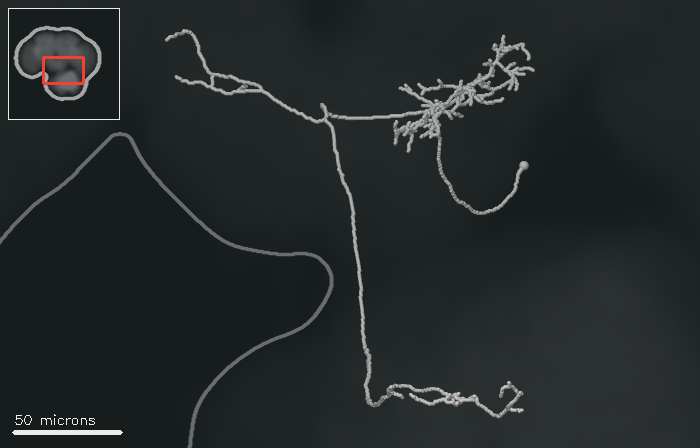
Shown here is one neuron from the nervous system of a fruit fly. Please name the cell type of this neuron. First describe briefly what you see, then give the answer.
By the scale bar it is about 180 microns tall in this view. Dozens of branch ends can be seen. It is a descending neuron. The cell type is DNge180.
